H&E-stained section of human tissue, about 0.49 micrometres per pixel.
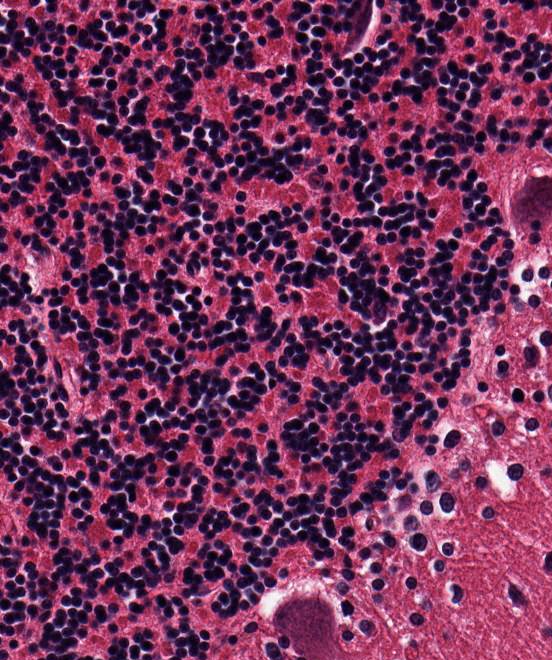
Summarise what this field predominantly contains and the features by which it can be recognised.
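The granular layer of the cerebellum fills most of this field. Its nuclei, packed densely over the upper and left parts, are small, round and uniformly dark, with little visible cytoplasm.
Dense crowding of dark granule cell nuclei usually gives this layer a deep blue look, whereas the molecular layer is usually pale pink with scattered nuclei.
Small nucleus-free pink islands lie scattered between the clusters.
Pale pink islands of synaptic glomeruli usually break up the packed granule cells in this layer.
The lower right corner is paler pink and finely fibrillar, with sparse nuclei.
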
